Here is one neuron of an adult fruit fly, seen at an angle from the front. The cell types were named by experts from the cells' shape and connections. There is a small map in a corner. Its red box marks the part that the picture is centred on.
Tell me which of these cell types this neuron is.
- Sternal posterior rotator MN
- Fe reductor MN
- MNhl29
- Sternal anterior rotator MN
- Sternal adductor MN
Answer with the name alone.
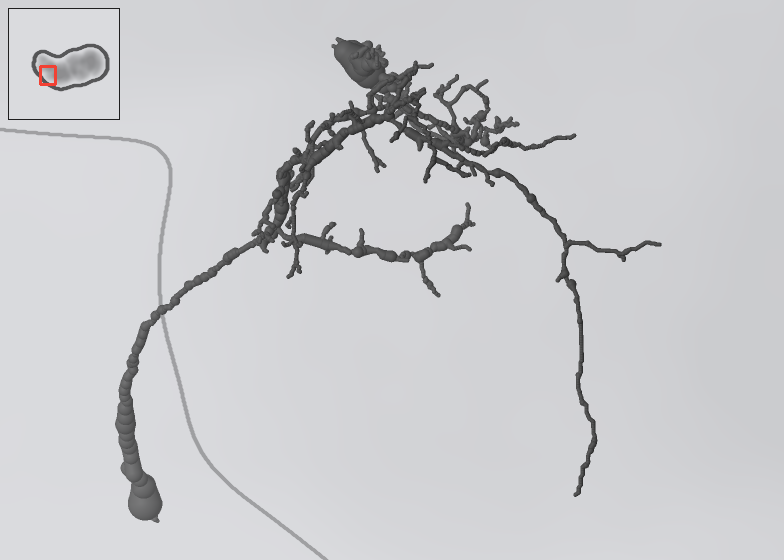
Sternal posterior rotator MN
